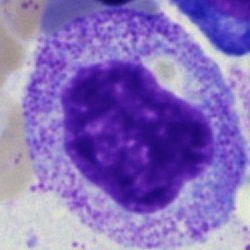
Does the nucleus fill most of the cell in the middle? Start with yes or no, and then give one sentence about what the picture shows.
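No. The cytoplasm is plentiful and pale blue-grey.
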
